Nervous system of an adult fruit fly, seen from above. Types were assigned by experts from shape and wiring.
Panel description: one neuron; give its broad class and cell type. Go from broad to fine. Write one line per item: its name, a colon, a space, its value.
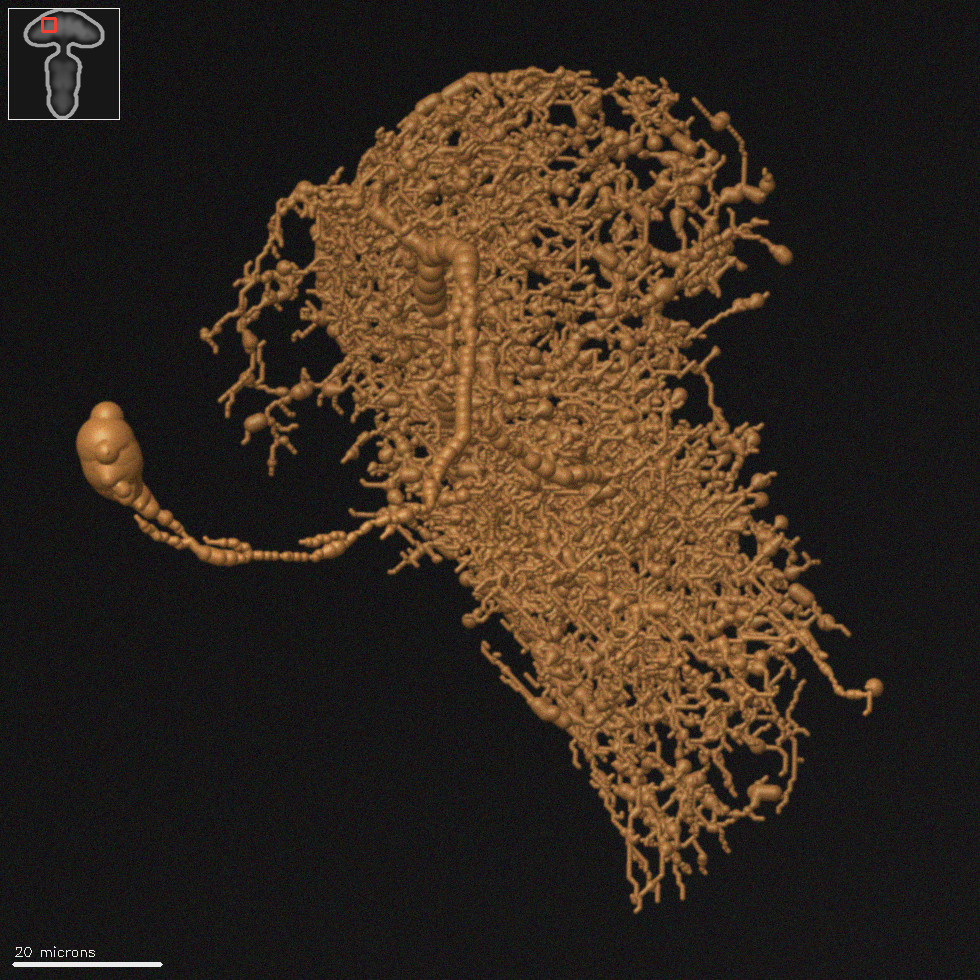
broad class: central-brain intrinsic neuron
cell type: AVLP083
